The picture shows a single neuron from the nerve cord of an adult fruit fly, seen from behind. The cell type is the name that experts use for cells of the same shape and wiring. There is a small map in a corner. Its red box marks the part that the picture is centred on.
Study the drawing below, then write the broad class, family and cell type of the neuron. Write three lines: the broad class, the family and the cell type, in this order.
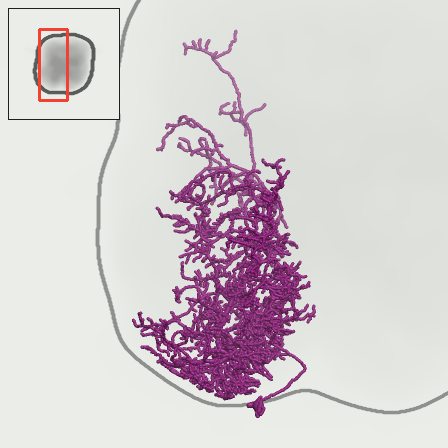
nerve-cord intrinsic neuron
hemilineage 04B
IN04B001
